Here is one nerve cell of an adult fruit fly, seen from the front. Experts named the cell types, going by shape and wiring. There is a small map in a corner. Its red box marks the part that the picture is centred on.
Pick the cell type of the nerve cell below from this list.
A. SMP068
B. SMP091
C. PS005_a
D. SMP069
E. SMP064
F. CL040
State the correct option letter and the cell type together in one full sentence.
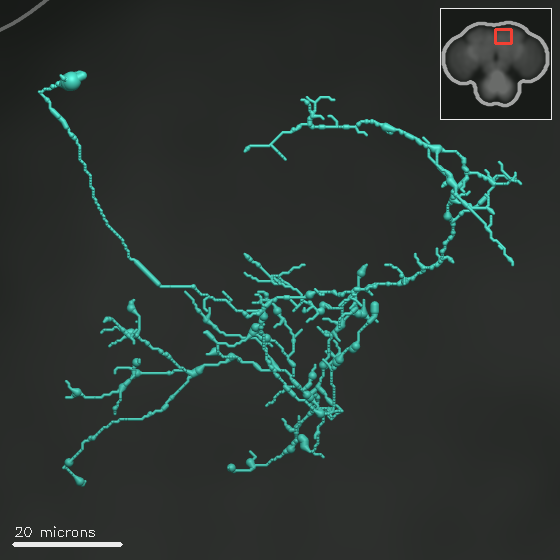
The cell type CL040, option F, is that of the nerve cell.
